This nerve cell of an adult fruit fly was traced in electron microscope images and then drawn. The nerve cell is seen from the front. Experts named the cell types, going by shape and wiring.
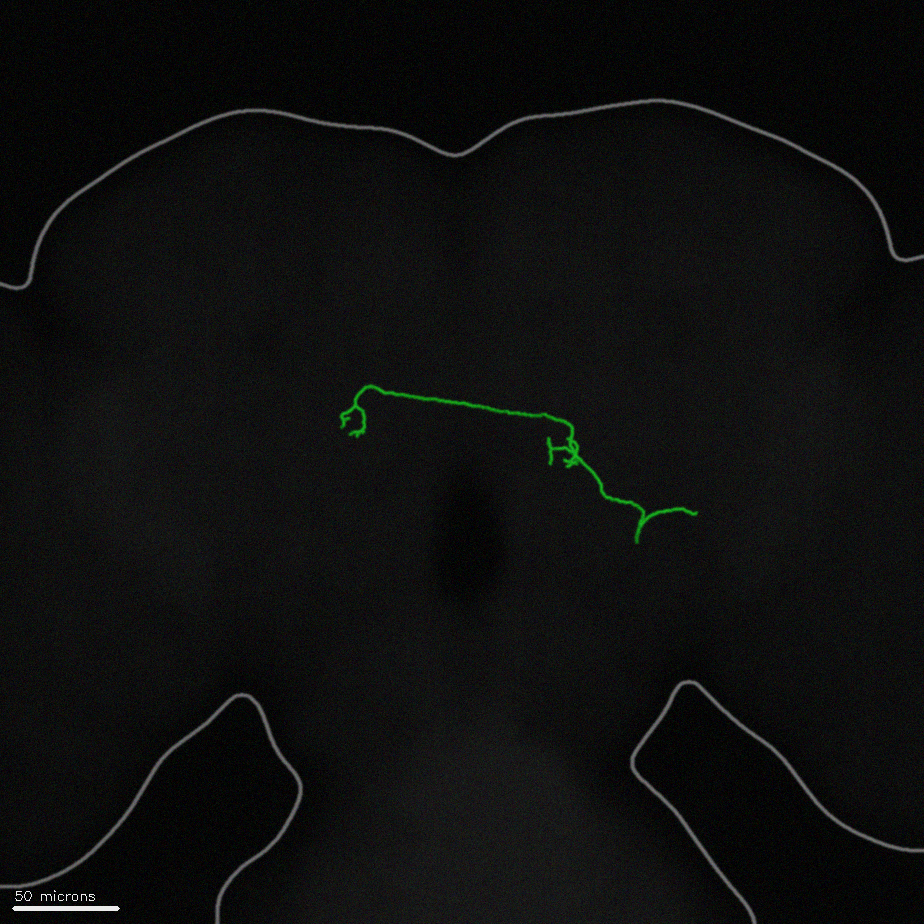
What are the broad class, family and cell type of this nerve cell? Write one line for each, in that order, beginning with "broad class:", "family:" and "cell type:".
broad class: sensory neuron entering the brain
family: class olfactory
cell type: ORN_DA2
